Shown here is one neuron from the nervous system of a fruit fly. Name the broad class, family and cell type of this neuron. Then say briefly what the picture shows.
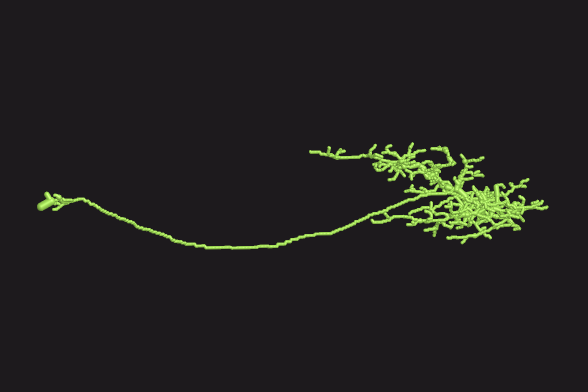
It is a nerve-cord intrinsic neuron. The family is hemilineage 00A. It is of cell type IN00A069. The cell body is on the left of the picture. Dozens of branch ends can be seen.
